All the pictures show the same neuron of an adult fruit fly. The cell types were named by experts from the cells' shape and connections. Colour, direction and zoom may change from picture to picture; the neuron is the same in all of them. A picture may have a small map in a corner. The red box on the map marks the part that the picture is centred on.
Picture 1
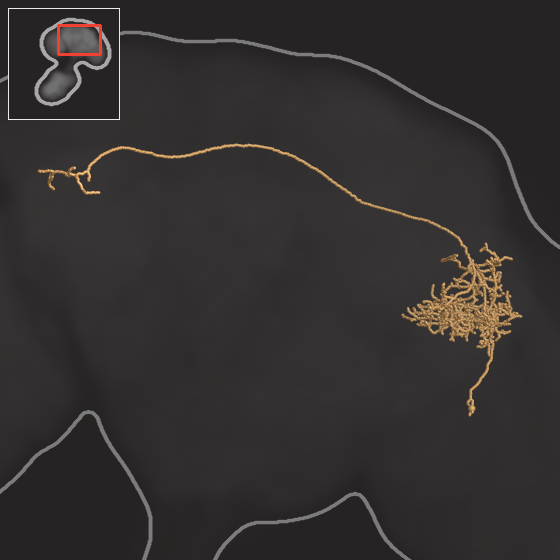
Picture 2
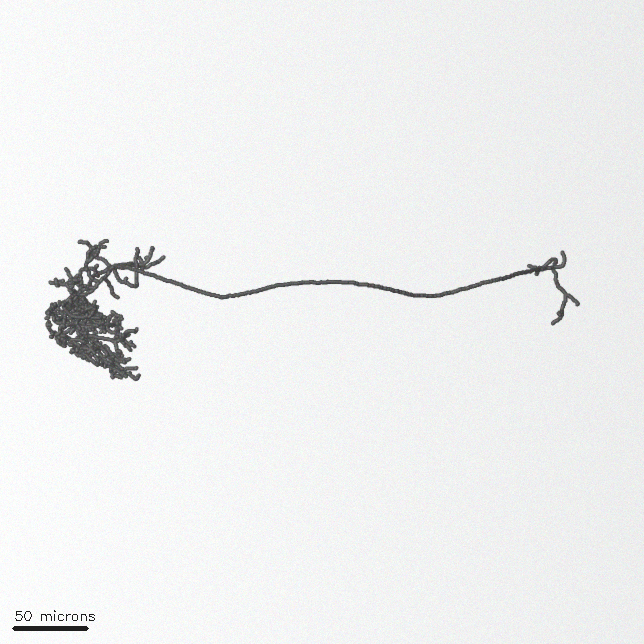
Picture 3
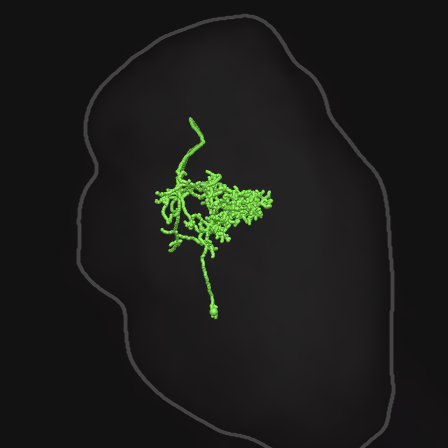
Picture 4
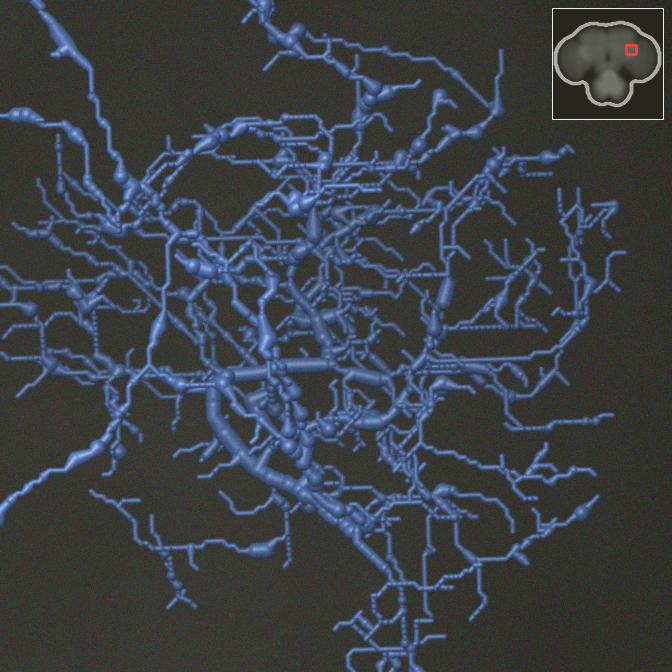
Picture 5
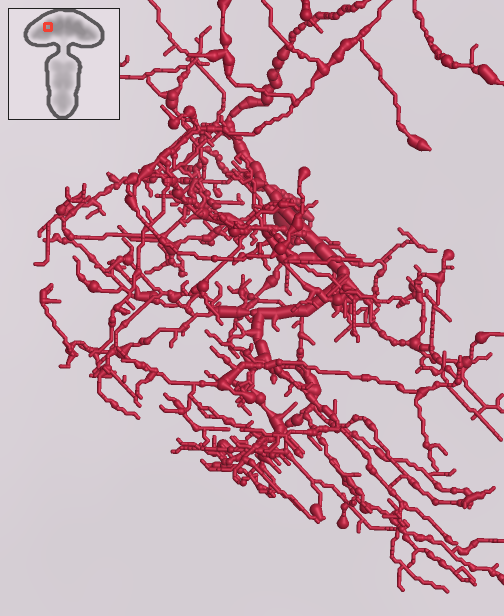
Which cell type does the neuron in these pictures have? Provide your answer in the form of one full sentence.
The type assigned to this neuron is AVLP117.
